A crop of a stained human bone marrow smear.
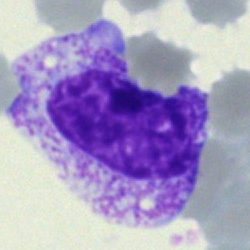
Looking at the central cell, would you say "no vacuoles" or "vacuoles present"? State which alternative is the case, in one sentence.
Inside its cytoplasm lie one or more clear vacuoles.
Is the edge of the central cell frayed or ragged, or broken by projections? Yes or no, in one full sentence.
Yes, the cell is bounded by a rough outline rather than a smooth one.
